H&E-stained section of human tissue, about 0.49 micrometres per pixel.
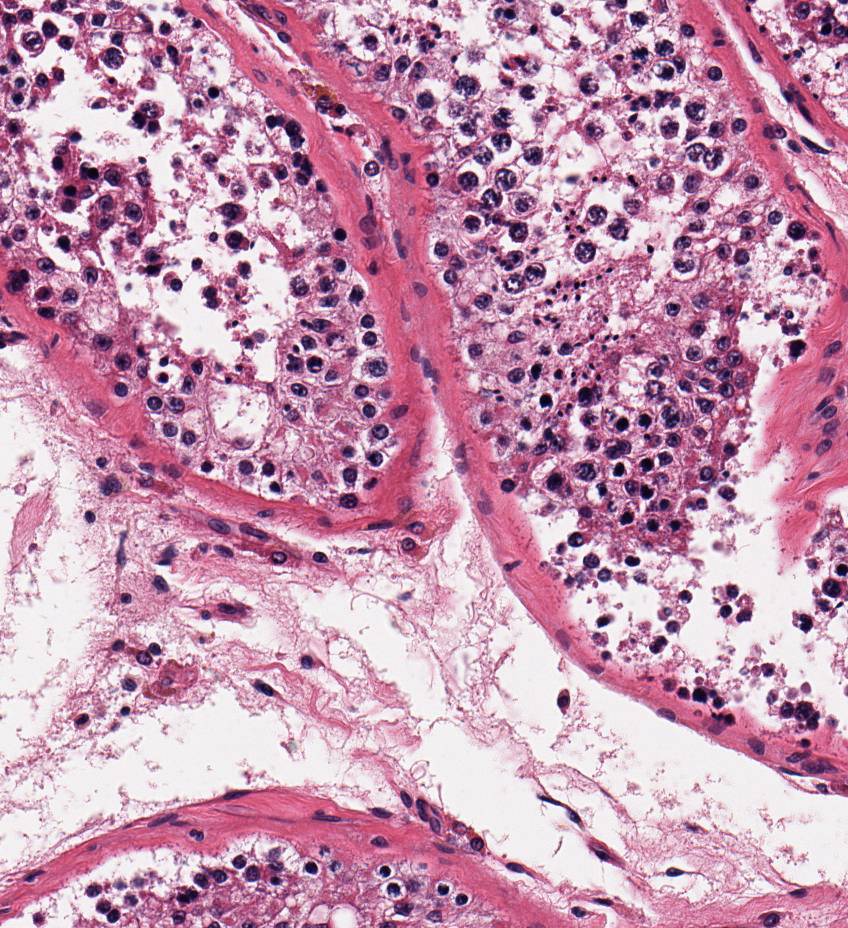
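Testis: pink tubule walls hold flattened, spindle-shaped nuclei lying lengthwise. The tubules are filled with round cells with round, dark-staining nuclei, with no clear open central lumen. These lie loosely apart with many white gaps. Small, very dark, compact nuclei are scattered among larger round ones.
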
